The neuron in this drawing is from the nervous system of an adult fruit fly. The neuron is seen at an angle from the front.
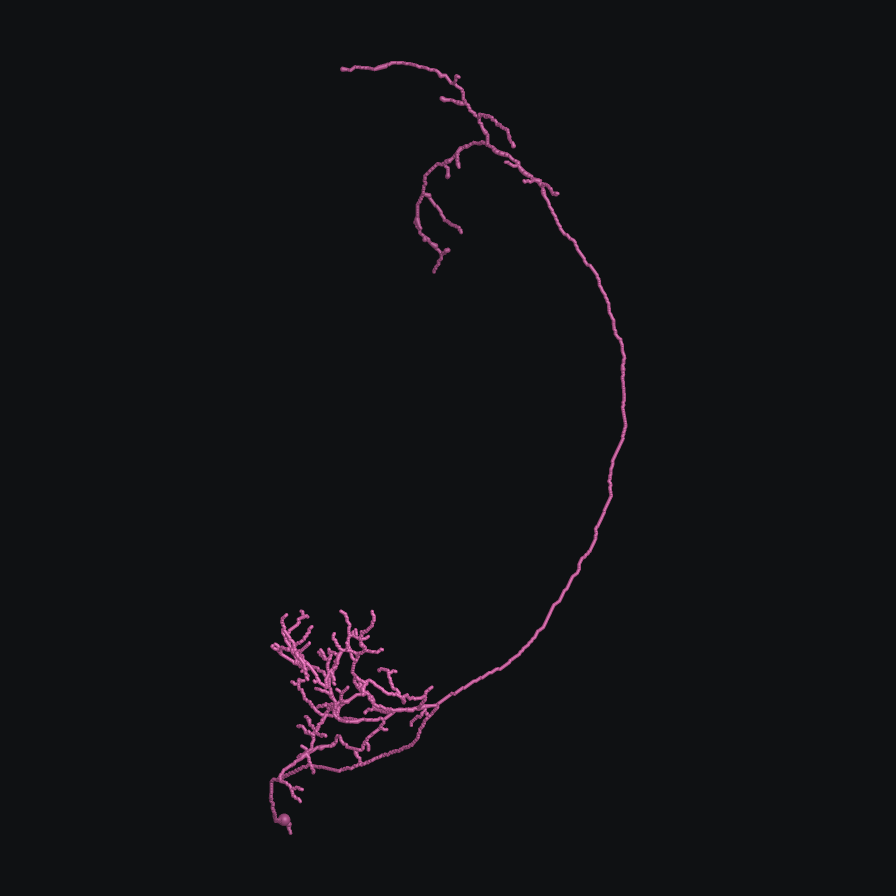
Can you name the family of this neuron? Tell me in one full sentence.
In family terms, the neuron is hemilineage ALlv1.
